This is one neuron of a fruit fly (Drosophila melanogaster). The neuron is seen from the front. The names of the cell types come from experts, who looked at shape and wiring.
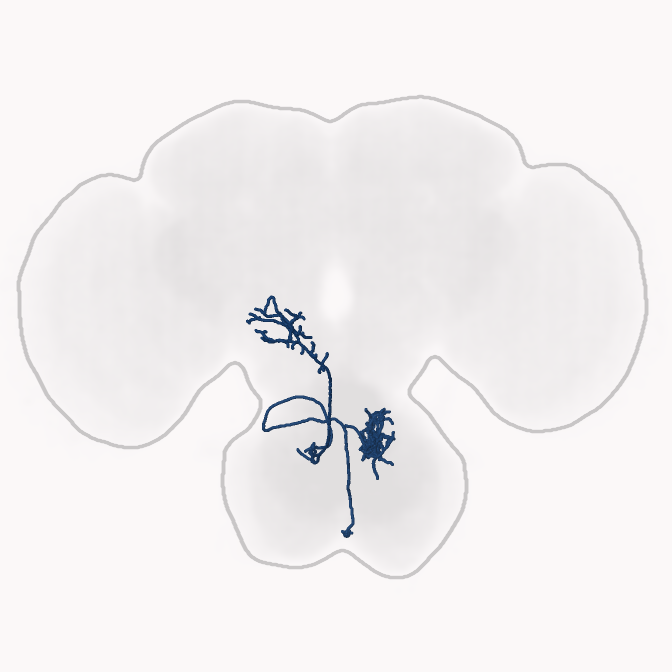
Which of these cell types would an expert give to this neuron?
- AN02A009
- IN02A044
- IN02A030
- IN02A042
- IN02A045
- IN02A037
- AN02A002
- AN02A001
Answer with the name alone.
AN02A009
